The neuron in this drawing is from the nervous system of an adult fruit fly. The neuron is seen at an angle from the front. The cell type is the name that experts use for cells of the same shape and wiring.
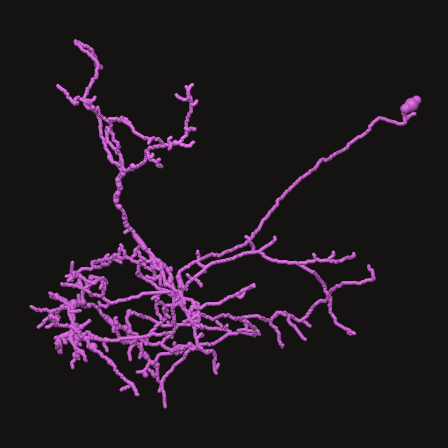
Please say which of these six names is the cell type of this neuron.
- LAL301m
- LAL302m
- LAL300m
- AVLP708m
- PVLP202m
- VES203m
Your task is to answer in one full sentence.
The cell type designation of this neuron is LAL301m.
